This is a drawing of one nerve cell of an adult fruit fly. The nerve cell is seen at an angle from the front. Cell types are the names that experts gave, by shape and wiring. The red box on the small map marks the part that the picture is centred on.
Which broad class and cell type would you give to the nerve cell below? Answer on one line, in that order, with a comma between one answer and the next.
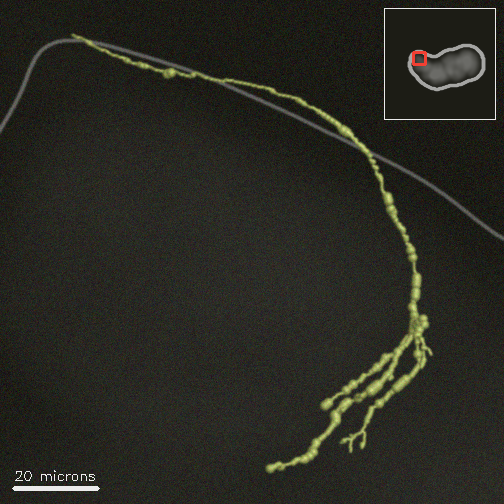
sensory neuron entering the nerve cord, SNxx14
